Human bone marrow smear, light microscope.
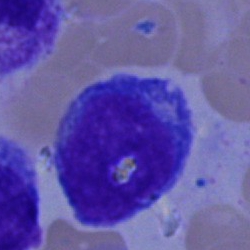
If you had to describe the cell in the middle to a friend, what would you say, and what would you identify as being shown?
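The nucleus occupies nearly the entire cell. A thin rim of paler cytoplasm is visible, chiefly at the upper right. The chromatin stains dark purple-blue and has a finely mottled texture. A small, pale, clear spot lies just below the centre of the cell. The cell is a proerythroblast.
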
